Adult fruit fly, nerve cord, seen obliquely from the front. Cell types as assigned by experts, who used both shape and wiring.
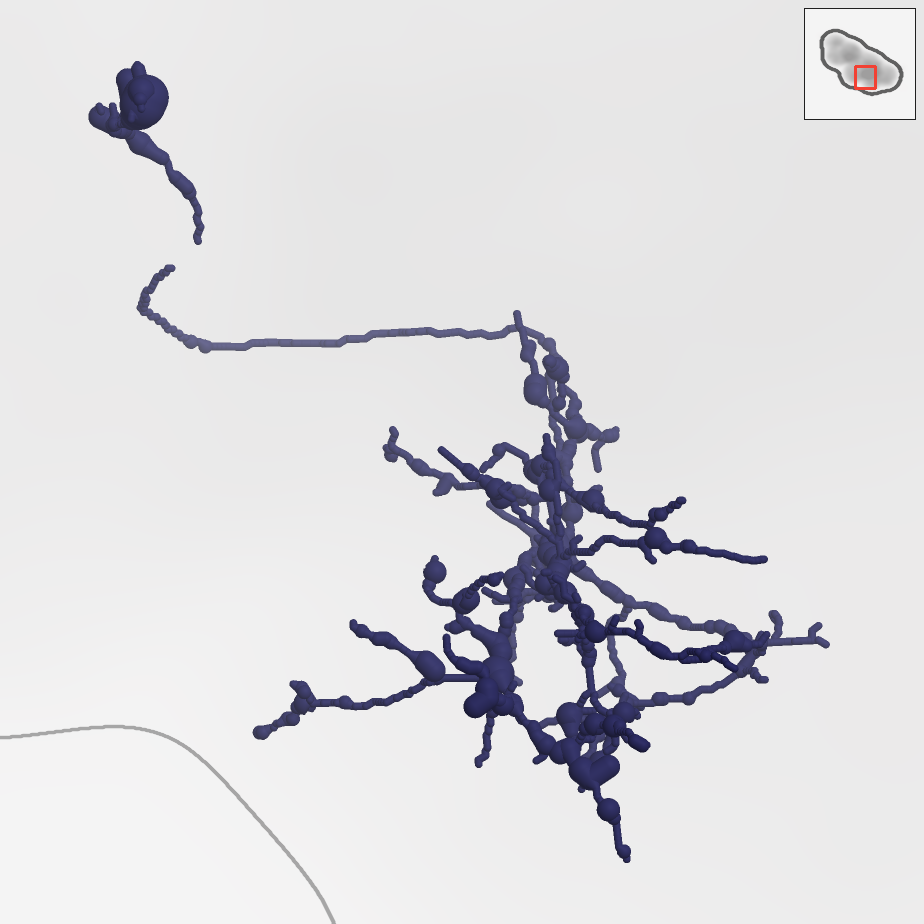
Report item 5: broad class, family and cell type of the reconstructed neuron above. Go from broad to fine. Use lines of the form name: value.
broad class: nerve-cord intrinsic neuron
family: hemilineage 21A
cell type: IN21A078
